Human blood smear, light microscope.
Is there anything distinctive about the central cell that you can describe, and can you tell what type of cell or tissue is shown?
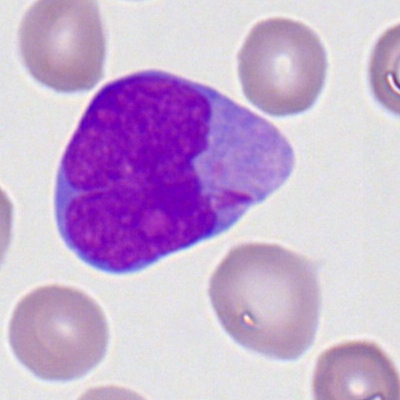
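A deep notch on the left splits the nucleus into upper and lower lobes. Pale lilac-blue cytoplasm lies mostly right of the nucleus and holds a slender pink-red rod-shaped inclusion at lower right. The surface is smooth, without projections. The cell is a myeloblast.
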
